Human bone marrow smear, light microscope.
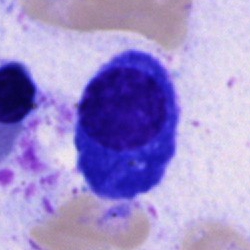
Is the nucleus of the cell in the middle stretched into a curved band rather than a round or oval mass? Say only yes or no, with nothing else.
No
